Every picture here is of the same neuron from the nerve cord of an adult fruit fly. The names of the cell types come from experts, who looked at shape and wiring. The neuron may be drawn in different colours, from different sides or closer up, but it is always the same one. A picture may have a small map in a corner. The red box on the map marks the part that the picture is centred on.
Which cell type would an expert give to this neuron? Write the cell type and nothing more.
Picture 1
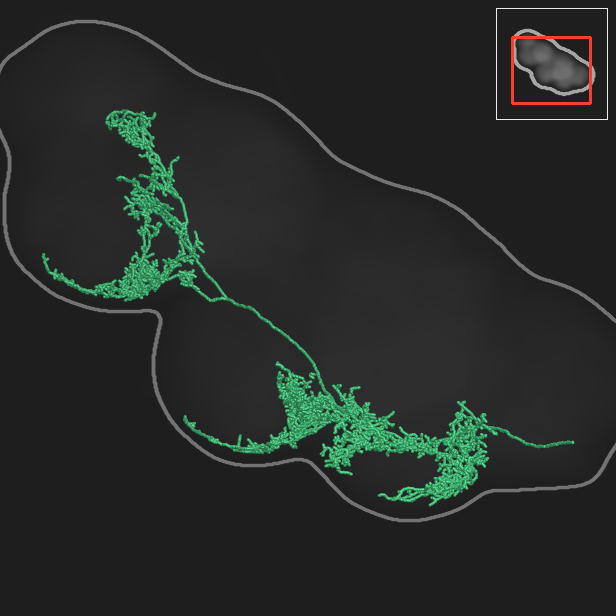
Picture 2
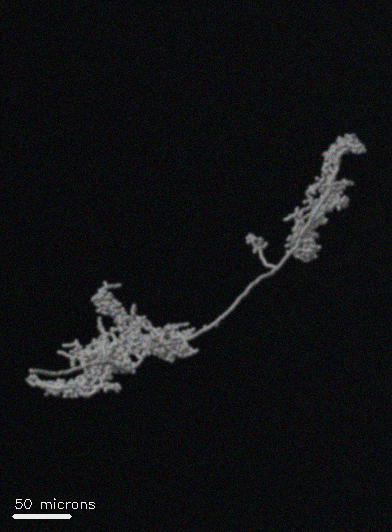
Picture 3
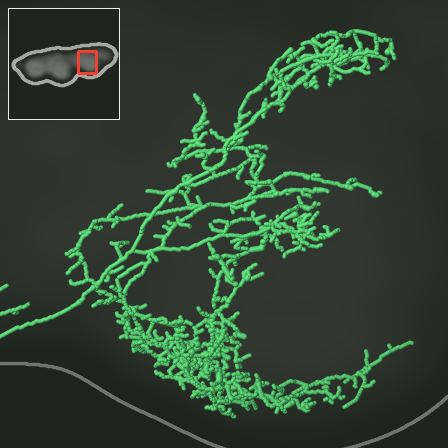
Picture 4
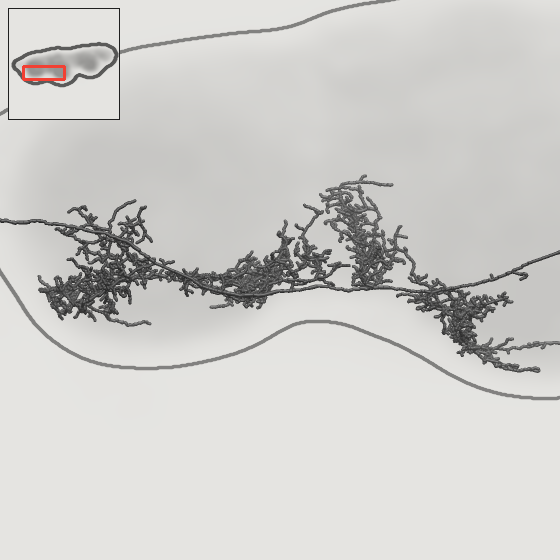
DNge104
